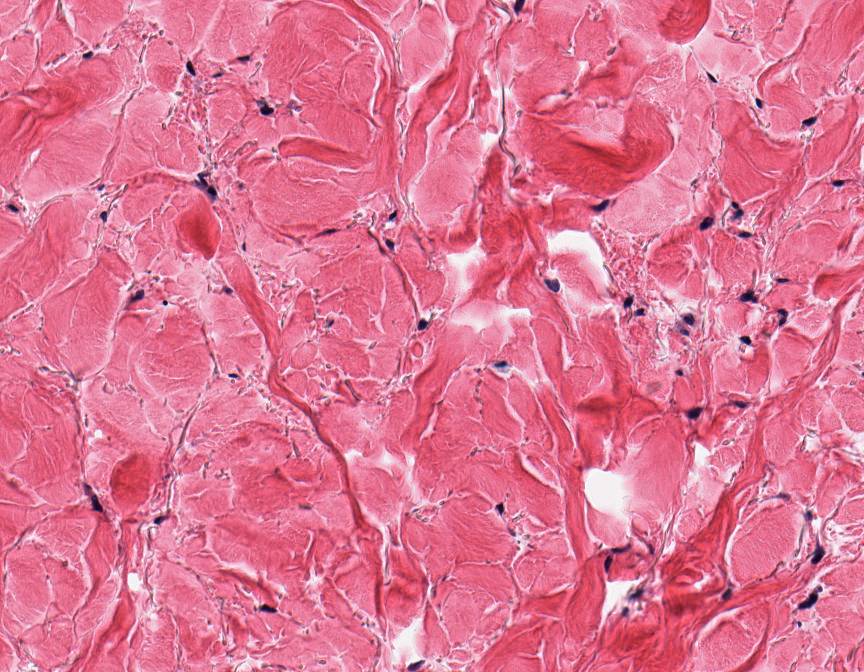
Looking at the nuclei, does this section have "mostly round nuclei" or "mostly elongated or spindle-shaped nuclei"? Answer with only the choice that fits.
Mostly elongated or spindle-shaped nuclei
